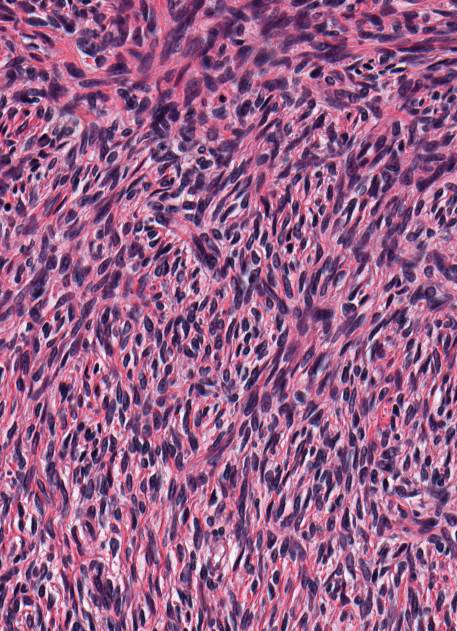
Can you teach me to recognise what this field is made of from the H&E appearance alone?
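Field: ovarian cortex. Deciding: densely packed spindle cells fill the whole field in intersecting fascicles.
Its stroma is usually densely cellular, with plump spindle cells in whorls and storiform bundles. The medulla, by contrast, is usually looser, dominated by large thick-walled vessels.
Nuclei elongated to oval, dark; cytoplasm scant, pink, poorly outlined. Cells more crowded and darker at top than at bottom.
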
